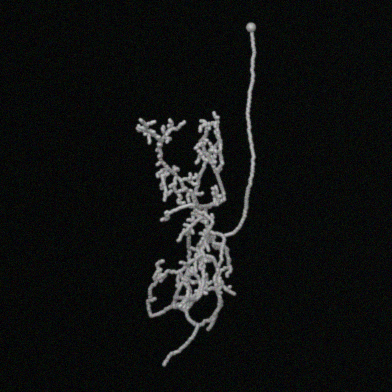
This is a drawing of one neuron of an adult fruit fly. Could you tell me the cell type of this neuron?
PLP114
